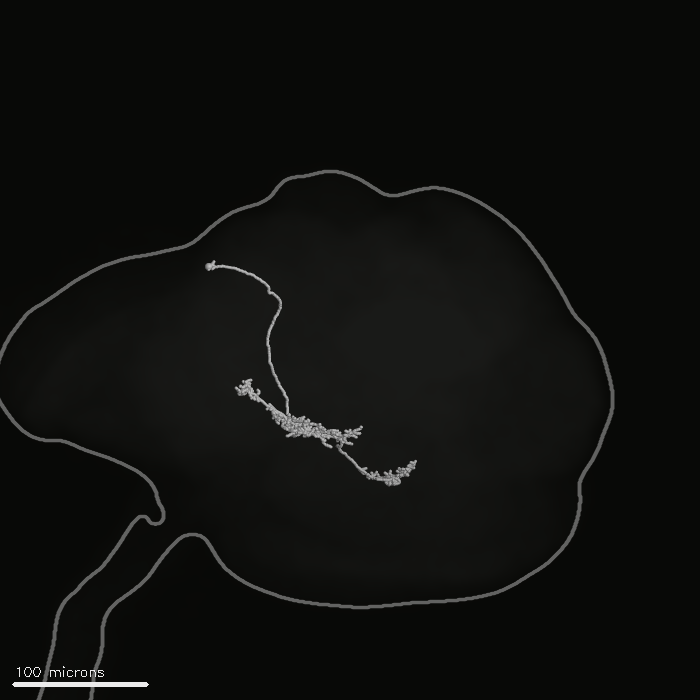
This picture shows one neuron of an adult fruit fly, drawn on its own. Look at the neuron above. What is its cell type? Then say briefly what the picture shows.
It is of cell type PS052. This is a central-brain intrinsic neuron. From top to bottom in the picture it spans about 170 microns. In this view it is about as wide as it is tall.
